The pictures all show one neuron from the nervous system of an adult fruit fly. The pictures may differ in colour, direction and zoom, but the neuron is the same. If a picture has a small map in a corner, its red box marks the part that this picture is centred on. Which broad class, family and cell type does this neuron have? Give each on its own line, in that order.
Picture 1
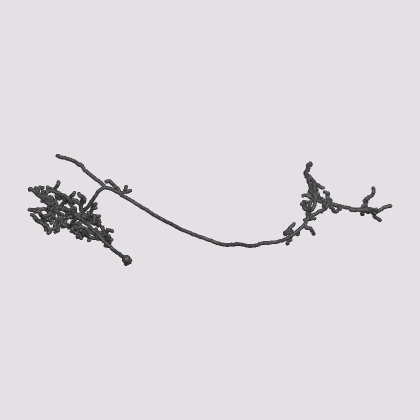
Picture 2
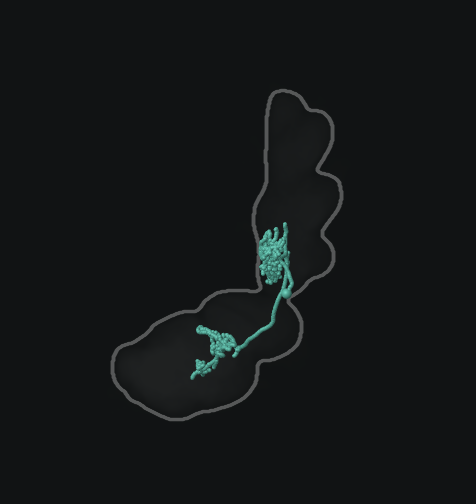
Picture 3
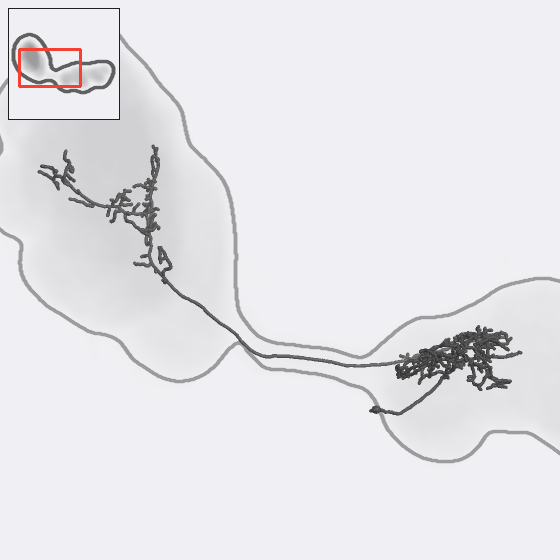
ascending neuron
hemilineage 07B
AN07B037_b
